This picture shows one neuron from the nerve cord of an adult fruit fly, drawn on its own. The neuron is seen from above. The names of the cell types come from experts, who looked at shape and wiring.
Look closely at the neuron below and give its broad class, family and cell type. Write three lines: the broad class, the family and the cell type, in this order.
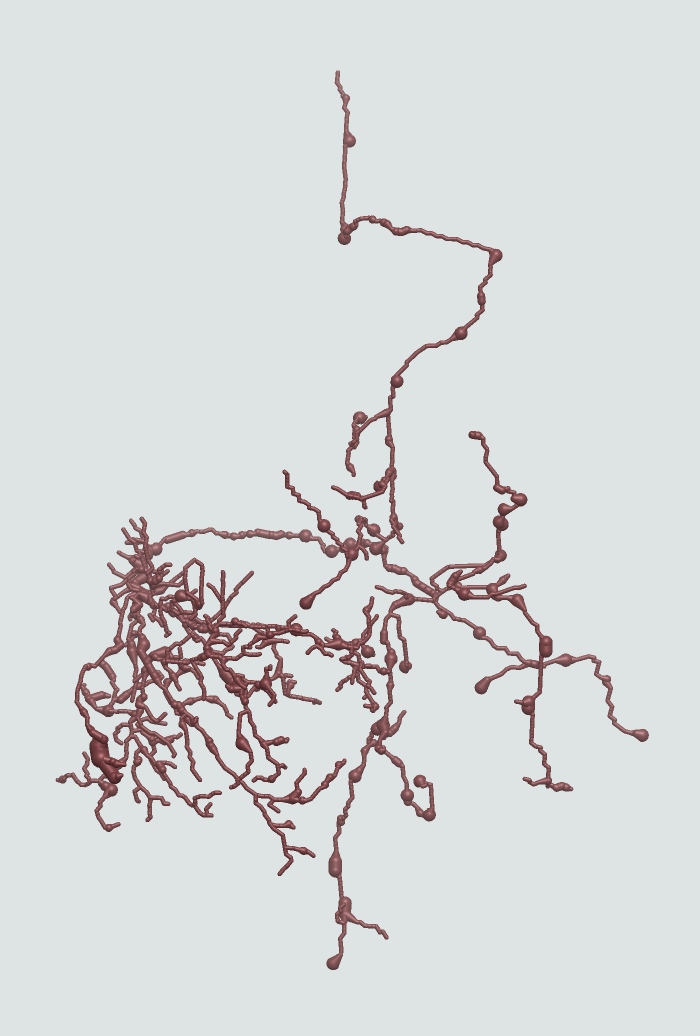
motor neuron of the nerve cord
MNad
MNad06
